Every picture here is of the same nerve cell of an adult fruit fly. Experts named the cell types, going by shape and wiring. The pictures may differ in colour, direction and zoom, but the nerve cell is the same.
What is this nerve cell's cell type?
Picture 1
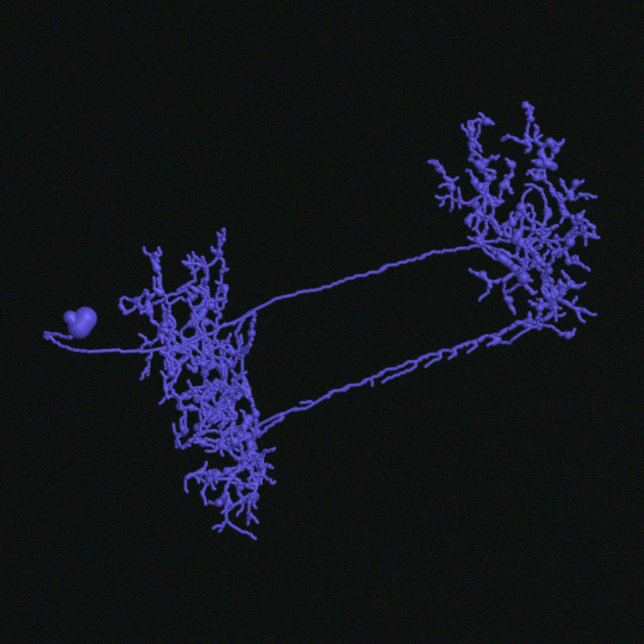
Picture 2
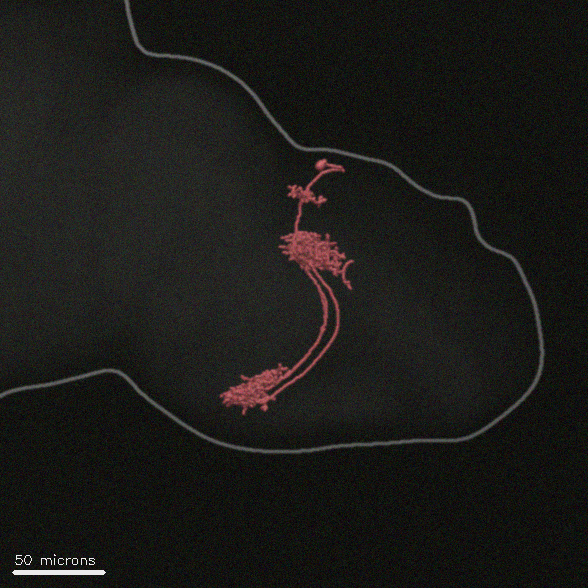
TmY19a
